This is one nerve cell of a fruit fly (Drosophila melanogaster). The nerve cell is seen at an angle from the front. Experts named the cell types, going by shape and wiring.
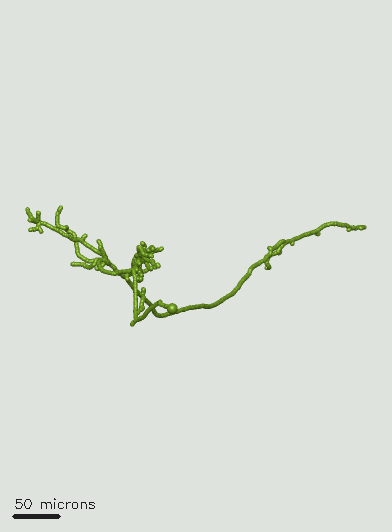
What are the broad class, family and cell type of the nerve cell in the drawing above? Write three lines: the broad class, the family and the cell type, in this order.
descending neuron
hemilineage LB7
DNge115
